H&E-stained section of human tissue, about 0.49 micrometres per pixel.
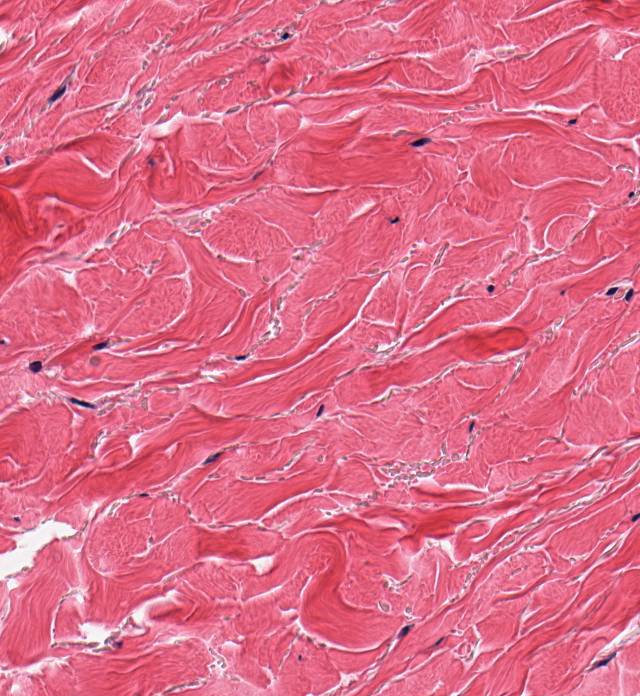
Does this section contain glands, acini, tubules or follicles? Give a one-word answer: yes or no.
No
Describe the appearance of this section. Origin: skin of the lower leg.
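Field: densely packed, thick eosinophilic collagen bundles throughout; no other tissue type. Bundles interweave irregularly, some cut across, others lengthwise. Nuclei few, small, dark, spindle-shaped, between bundles. Distribution sparse, thinly scattered across field.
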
